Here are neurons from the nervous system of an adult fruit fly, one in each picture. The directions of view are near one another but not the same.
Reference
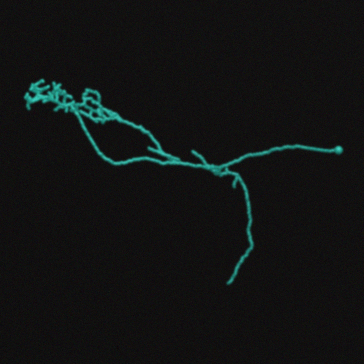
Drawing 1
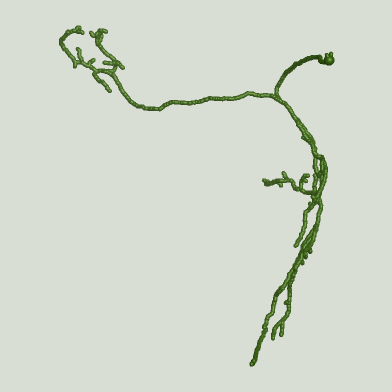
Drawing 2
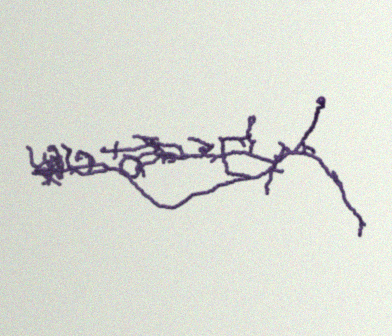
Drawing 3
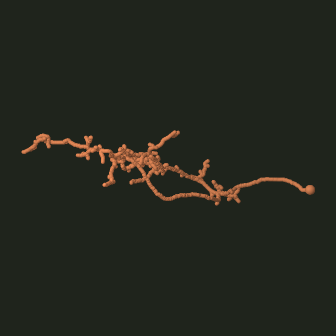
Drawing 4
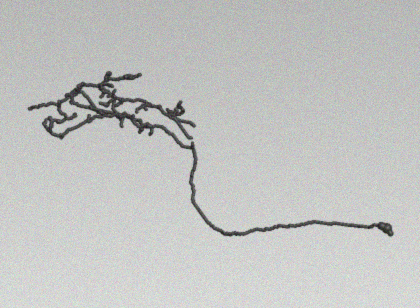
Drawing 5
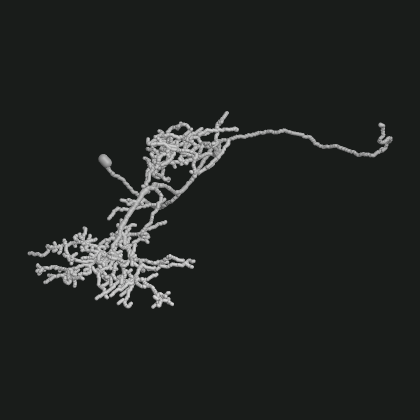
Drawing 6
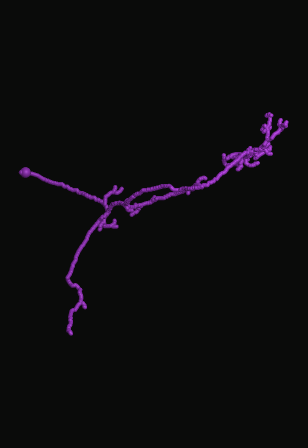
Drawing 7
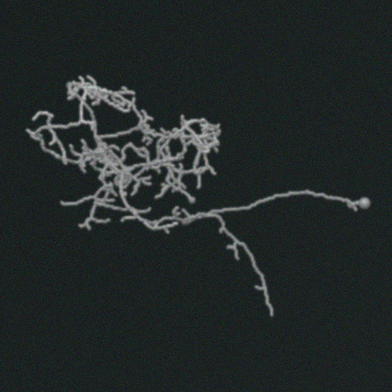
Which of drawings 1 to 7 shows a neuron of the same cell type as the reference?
6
